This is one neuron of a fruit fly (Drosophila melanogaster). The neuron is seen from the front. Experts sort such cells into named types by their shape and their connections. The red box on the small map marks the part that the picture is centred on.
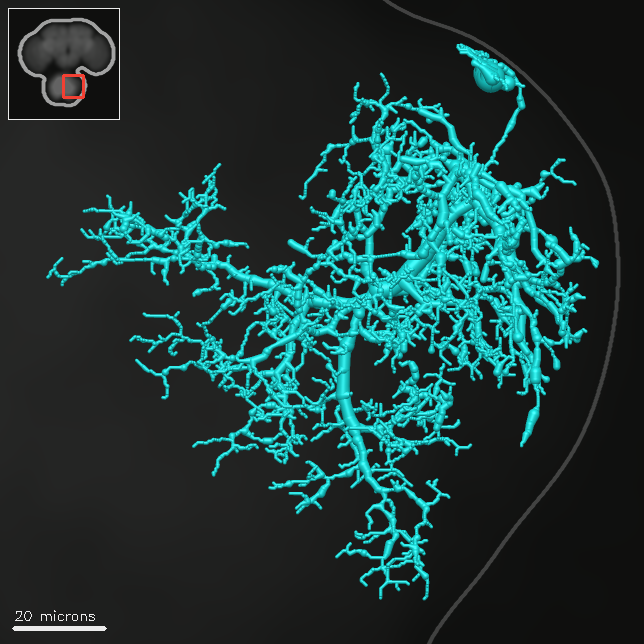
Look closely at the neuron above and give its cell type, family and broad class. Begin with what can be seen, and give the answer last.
By the scale bar it is about 120 microns tall in this view. The picture shows more than a hundred branch ends. The cell type is IN19A004. The family is hemilineage 19A. Its broad class is nerve-cord intrinsic neuron.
